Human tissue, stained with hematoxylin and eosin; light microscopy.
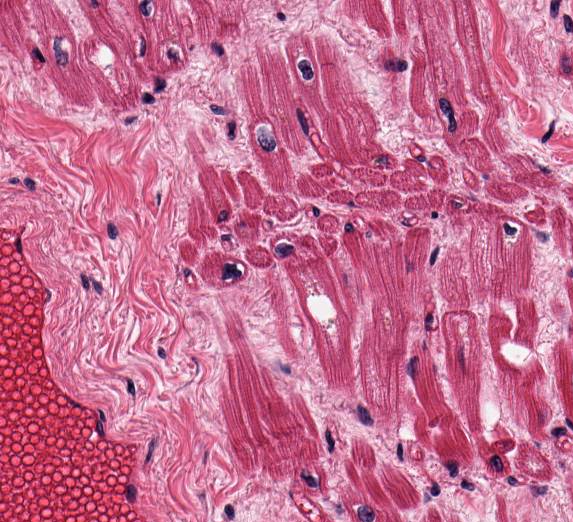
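Atrial appendage of the heart. Most of the field, I'd say, is elongated eosinophilic muscle fibres running roughly top to bottom, with a cross-cut band across the middle. Their oval nuclei sit singly at the centre, and several fibres have clear white spaces next to the nucleus.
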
